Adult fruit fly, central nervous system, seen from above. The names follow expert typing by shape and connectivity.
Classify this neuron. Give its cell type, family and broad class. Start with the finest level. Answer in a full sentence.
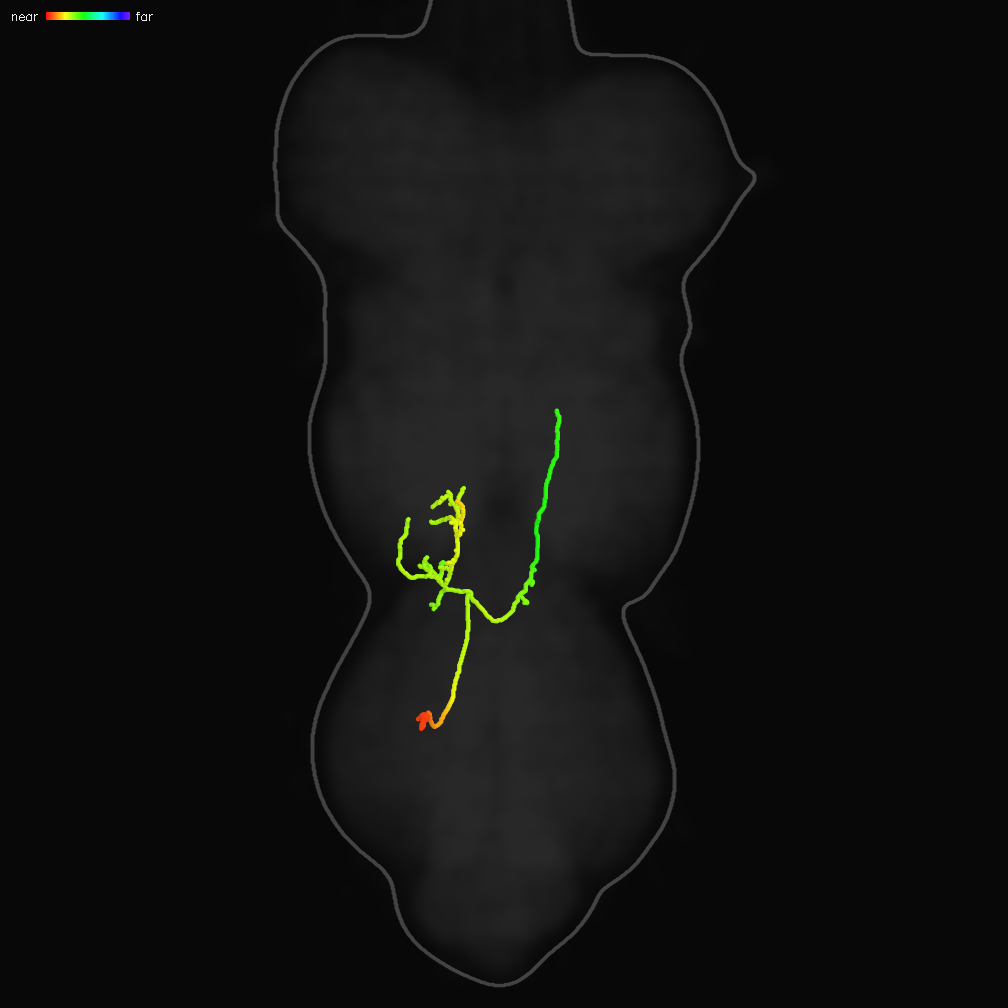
Type IN07B096_d of hemilineage 07B, a nerve-cord intrinsic neuron.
